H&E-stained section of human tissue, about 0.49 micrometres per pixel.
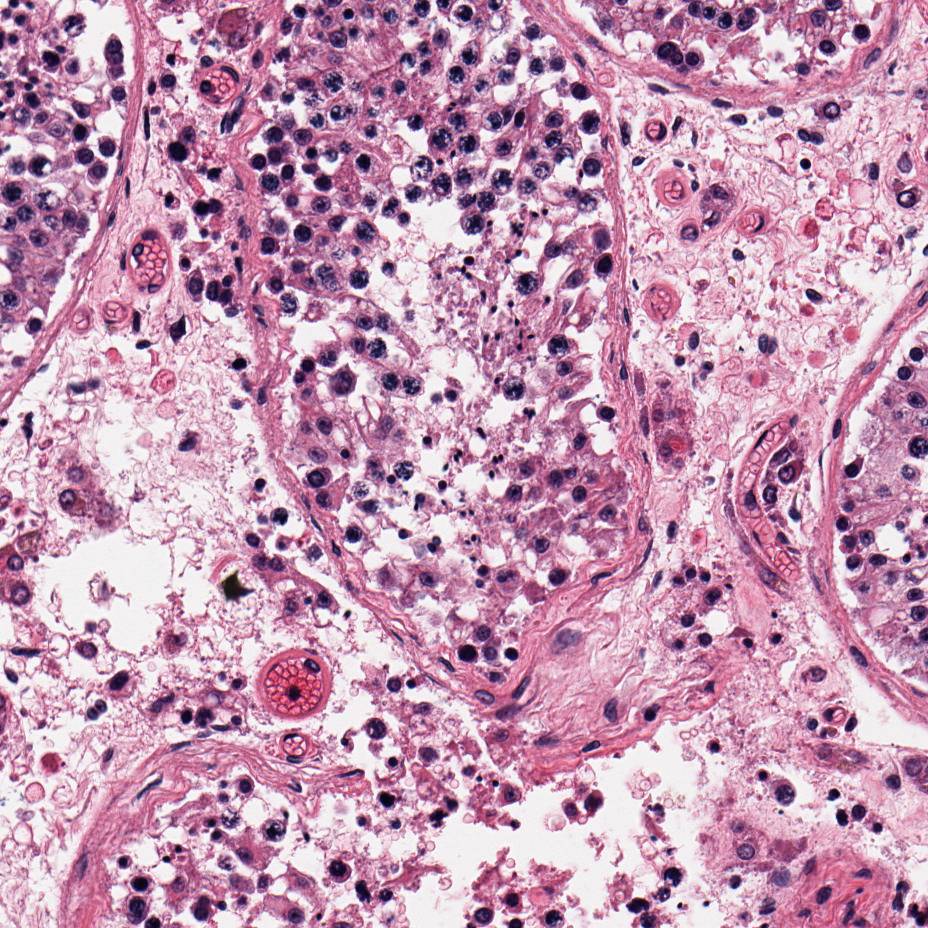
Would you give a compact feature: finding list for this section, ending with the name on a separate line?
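Tubule contents: loosely cohesive rounded cells, dark round nuclei, many detached
Central tubule: no open lumen seen, only cells and granular debris
Interstitium: round, thick-walled, deeply eosinophilic bodies, many small round inclusions, largest lower left of centre
Tubule walls: flattened, elongated nuclei, it seems
Name: testis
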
